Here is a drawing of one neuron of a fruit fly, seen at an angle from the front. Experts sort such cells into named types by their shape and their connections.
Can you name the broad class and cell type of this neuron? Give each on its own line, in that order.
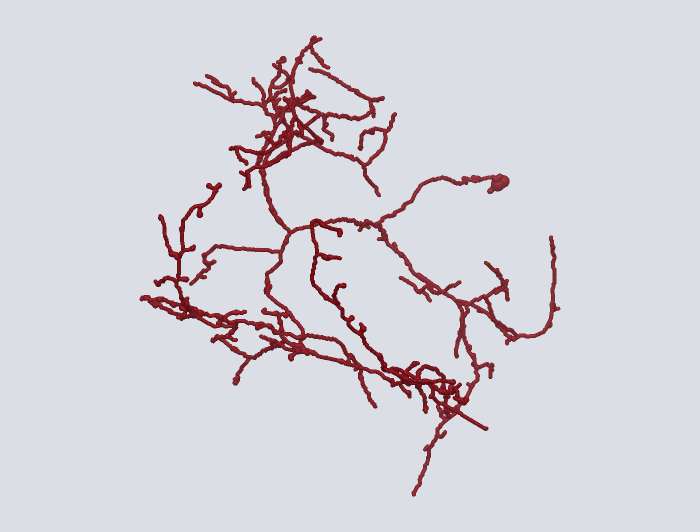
central-brain intrinsic neuron
LAL192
